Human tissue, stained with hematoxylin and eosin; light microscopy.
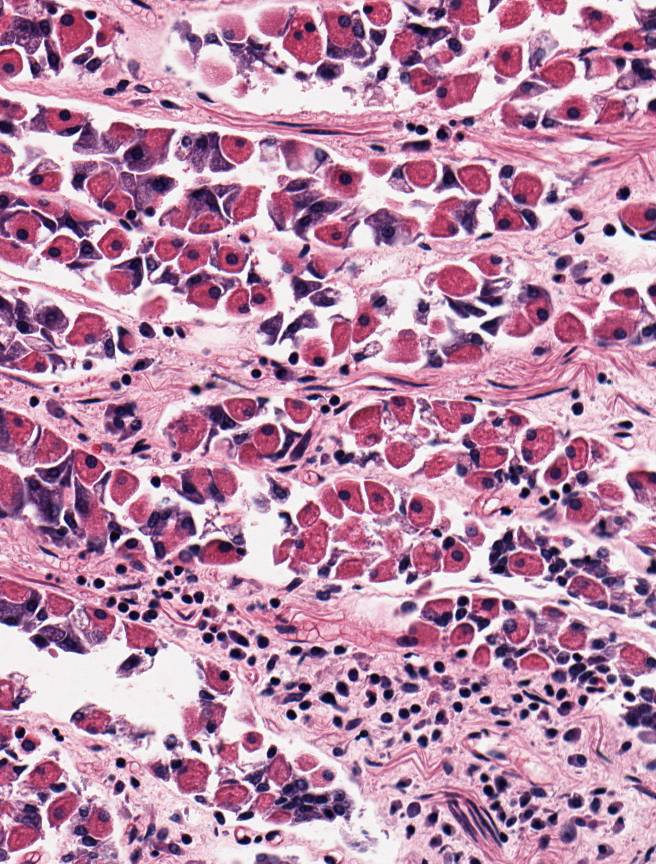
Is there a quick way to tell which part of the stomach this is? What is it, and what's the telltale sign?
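The answer is fundic glands. Large rounded cells with bright pink cytoplasm are the most numerous, and cells with purple-blue cytoplasm are mixed in among them within the rows.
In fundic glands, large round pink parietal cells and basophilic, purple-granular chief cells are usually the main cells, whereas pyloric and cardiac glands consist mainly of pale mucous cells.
Thin strands of pink fibrillary stroma separate the rows, and no fat cells are present.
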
